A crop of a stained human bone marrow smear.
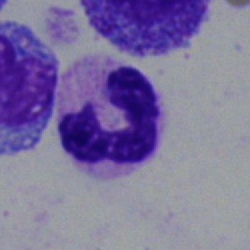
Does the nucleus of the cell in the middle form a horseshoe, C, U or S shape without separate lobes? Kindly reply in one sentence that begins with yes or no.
Yes, this cell's nucleus is a curved band and is not split into lobes.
